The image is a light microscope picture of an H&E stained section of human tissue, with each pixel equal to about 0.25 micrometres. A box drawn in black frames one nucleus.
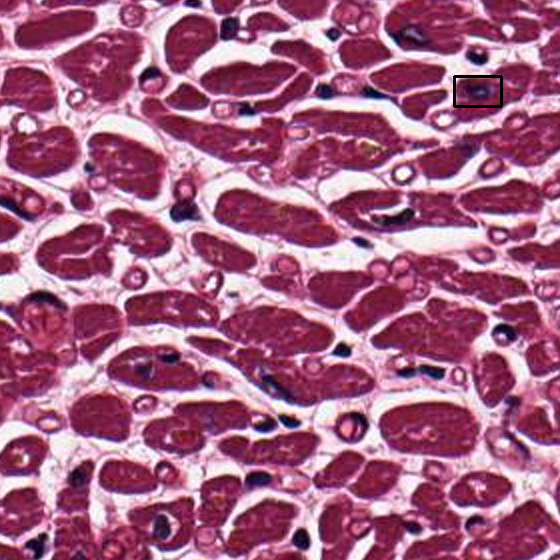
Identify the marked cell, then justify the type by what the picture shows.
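Cardiomyocyte. The nucleus is a small, dark purple oval lying inside the cell, well away from its outline. The cytoplasm is deep red, fills most of the cell around the nucleus, and looks faintly mottled rather than perfectly even. The cell's outline is a rounded, irregular polygon, set off from its neighbours by thin pale clefts.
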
